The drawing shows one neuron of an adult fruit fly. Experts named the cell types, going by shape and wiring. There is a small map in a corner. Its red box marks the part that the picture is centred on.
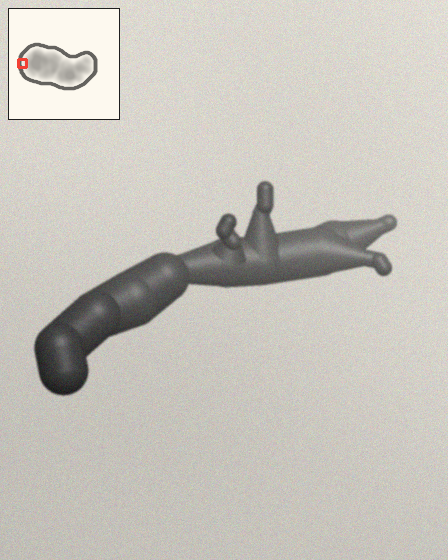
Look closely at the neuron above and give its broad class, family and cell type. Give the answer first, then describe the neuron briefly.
Its broad class is photoreceptor or other optic-lobe sensory neuron. The name of its family is class visual. Its cell type is R1-R6. The drawing shows no cell body. It has a dozen or fewer branch ends.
